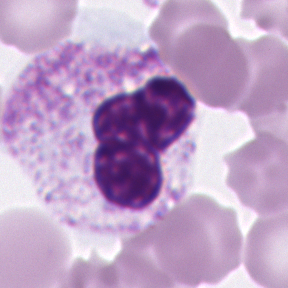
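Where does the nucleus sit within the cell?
Toward the right side.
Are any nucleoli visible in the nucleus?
No, none can be seen.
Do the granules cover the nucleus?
No, they do not.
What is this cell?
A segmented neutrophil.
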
